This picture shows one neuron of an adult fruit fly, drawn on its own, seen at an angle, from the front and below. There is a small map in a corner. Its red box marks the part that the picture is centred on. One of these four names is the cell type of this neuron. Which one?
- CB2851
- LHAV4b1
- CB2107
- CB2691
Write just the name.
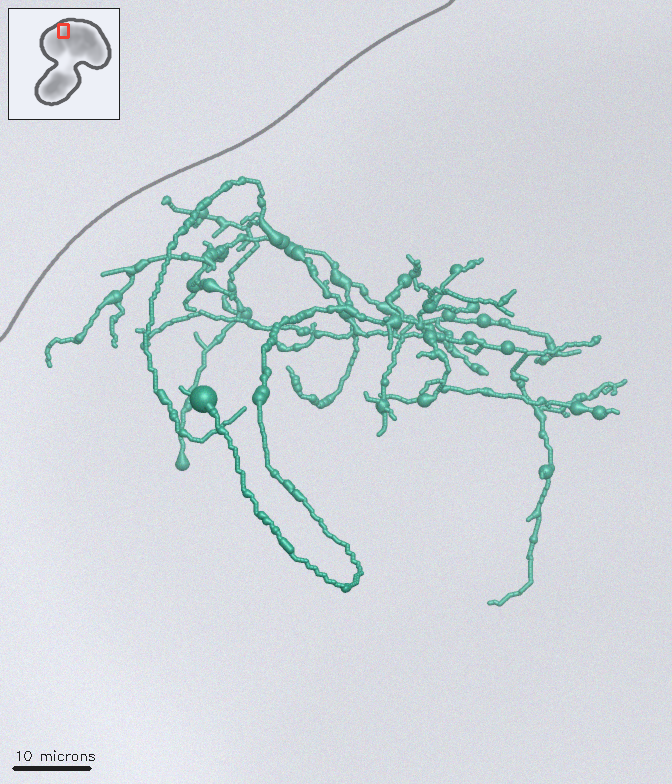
LHAV4b1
